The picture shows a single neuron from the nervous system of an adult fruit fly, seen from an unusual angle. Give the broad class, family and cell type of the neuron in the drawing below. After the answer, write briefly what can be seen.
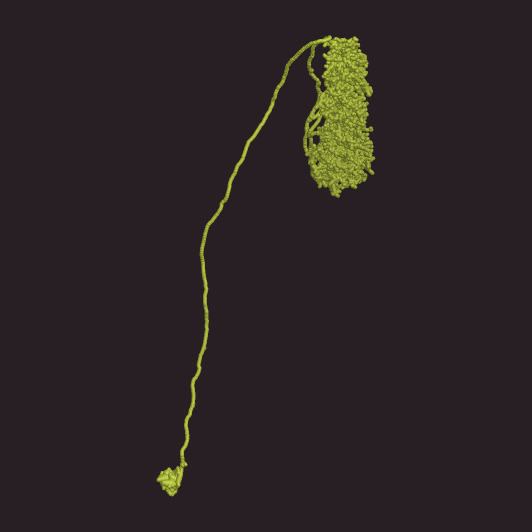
Its broad class is optic-lobe intrinsic neuron. Its family is LPi. It is of cell type LPi43. As drawn here it is taller than it is wide.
